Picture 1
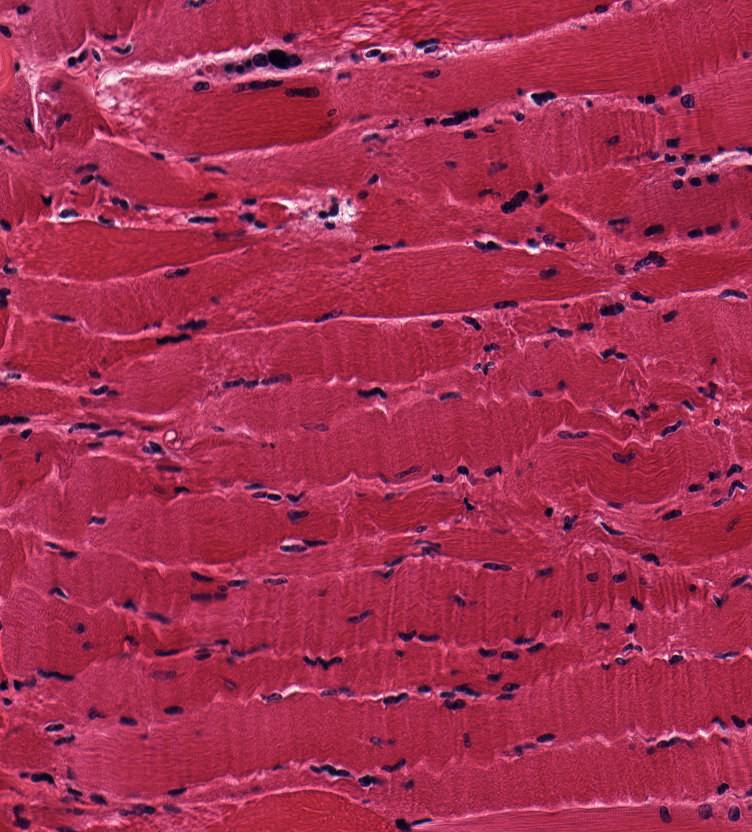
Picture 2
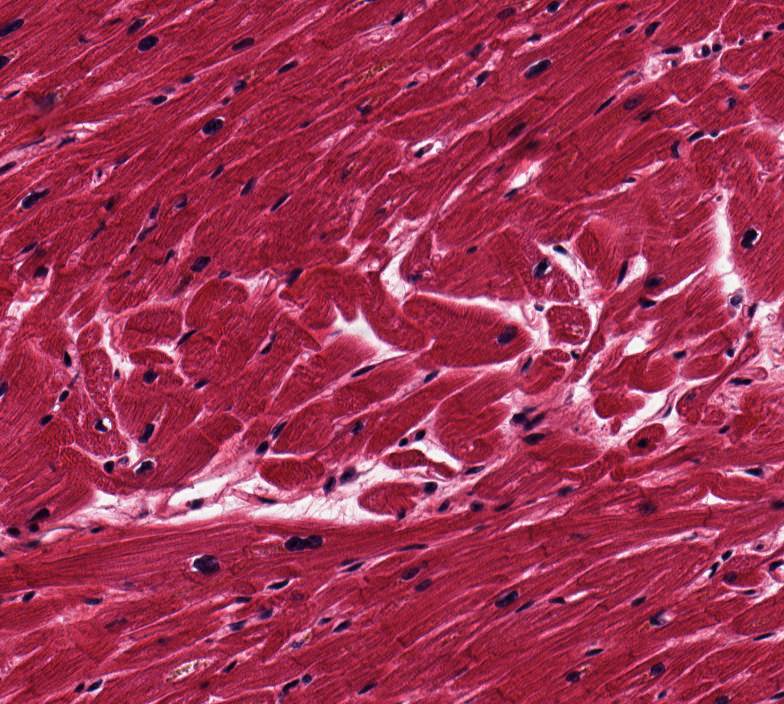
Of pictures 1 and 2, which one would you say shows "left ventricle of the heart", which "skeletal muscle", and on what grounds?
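In picture 1 the tissue is skeletal muscle, and in picture 2 it is the left ventricle of the heart. The skeletal muscle fibres run side by side roughly horizontally across the field, while the ventricular fibres branch and join their neighbours, a middle band being cut in cross or oblique section between lengthwise fibres.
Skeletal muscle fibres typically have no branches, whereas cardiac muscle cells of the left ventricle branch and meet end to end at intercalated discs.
Picture 1's nuclei are dark, flattened, elongated along the fibres and sit at their edges.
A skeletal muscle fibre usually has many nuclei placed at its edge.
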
